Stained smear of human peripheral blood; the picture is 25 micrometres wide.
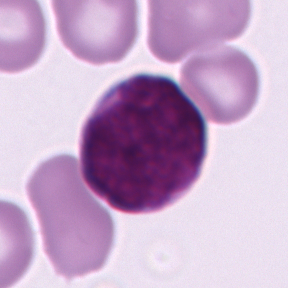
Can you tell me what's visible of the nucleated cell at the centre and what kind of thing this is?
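Starting with the outline, I find it smooth and round to slightly polygonal. Hardly any cytoplasm shows, because the nucleus fills almost the whole cell. That nucleus is round, with no indentation or lobes, and measures about 12 by 10 micrometres. Its chromatin looks dark purple and finely mottled rather than coarsely clumped. So this is a myeloblast.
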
